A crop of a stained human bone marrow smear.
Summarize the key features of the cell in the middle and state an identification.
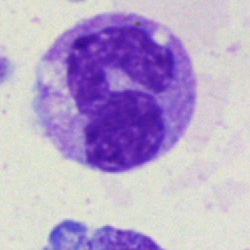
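Pale lilac cytoplasm, widest on the left side of the cell, contains fine lilac granules. A single small clear vacuole lies in the cytoplasm at the upper right. It is a monocyte.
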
